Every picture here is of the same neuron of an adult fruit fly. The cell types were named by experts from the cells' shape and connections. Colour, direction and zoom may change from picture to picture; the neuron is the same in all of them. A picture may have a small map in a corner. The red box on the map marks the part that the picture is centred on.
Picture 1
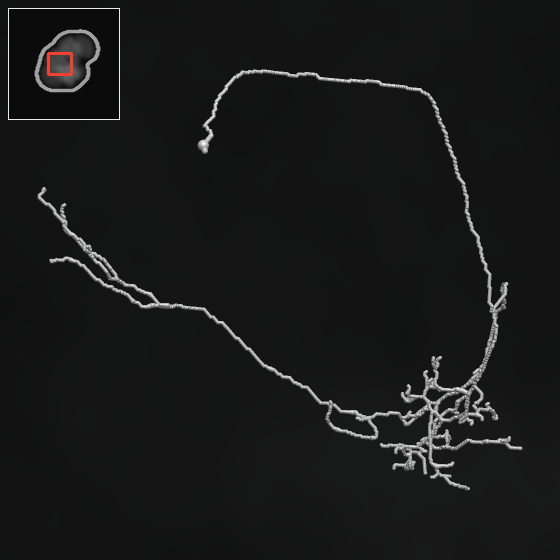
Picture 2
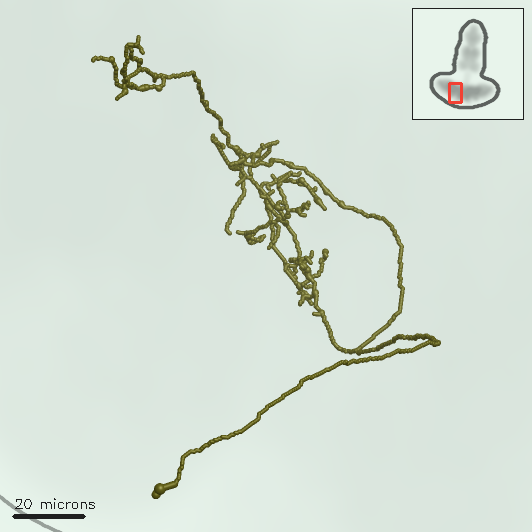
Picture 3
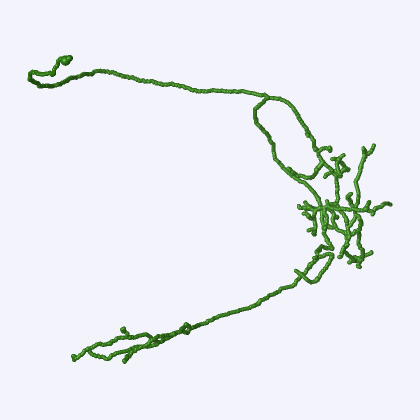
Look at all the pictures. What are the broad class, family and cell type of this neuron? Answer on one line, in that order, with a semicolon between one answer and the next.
central-brain intrinsic neuron; hemilineage WEDd1; CB1407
